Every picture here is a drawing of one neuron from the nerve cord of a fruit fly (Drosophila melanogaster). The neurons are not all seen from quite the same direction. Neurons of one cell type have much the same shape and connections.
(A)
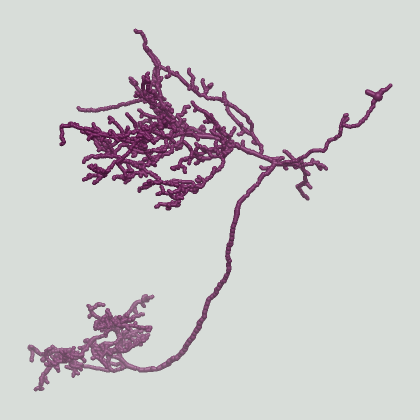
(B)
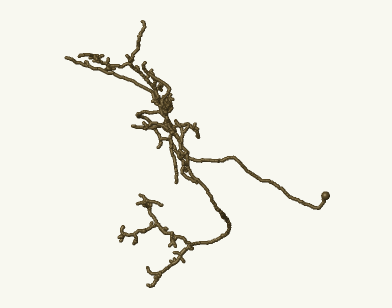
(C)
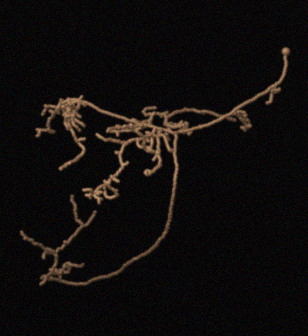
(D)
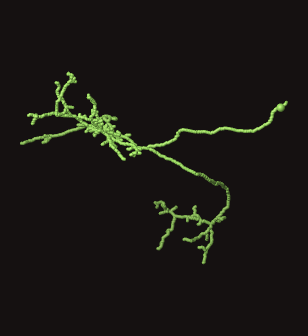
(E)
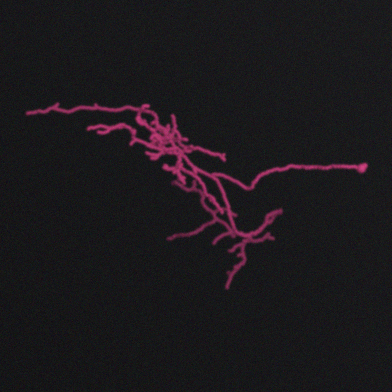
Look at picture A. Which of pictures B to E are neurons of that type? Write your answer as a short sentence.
None of them is of the same cell type.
